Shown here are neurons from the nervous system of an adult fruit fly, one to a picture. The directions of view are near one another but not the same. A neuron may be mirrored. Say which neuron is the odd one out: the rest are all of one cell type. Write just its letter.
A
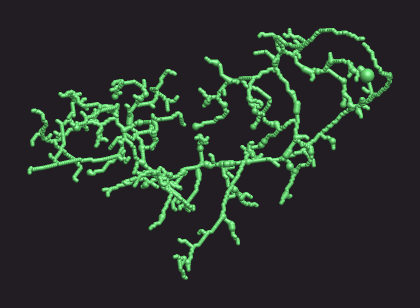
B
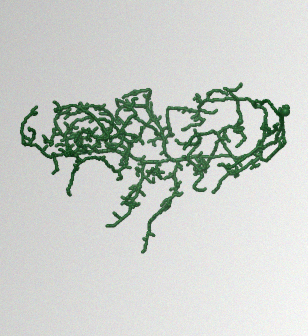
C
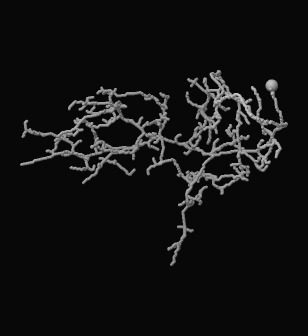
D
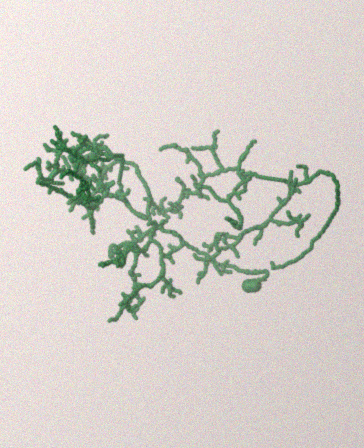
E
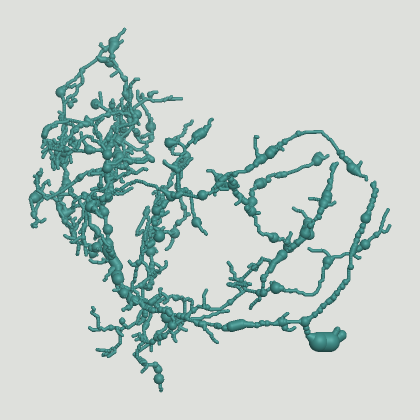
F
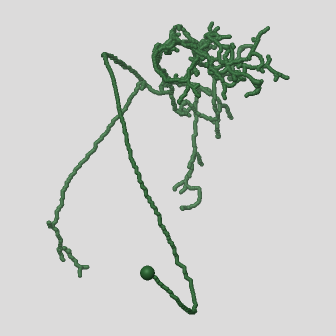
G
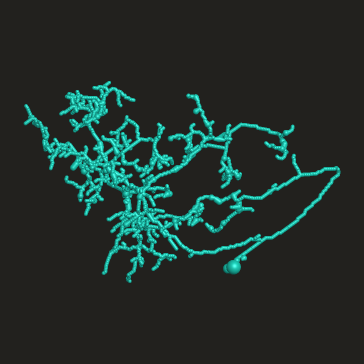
F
